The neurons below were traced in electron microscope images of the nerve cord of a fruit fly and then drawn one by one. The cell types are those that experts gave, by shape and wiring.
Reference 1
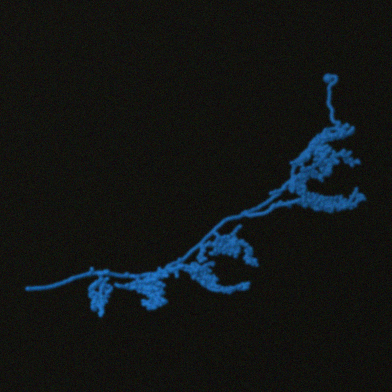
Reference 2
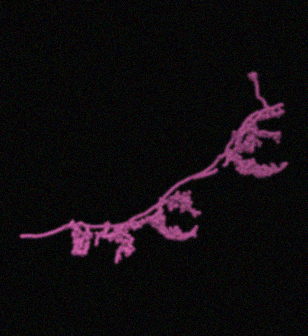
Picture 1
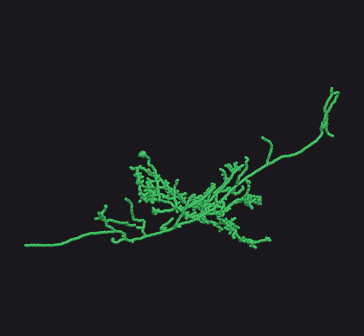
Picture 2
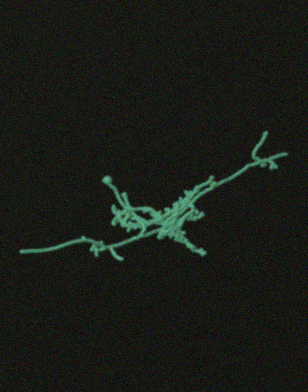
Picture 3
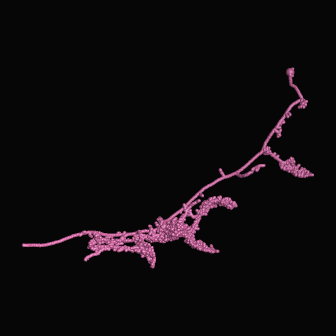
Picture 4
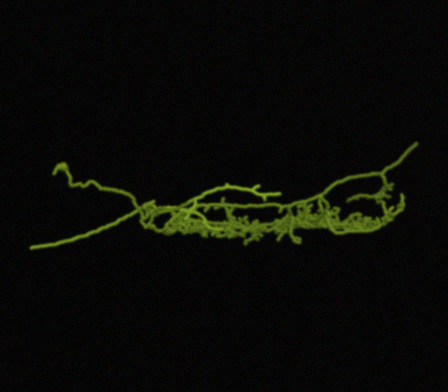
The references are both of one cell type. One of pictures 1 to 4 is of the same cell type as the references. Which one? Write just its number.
3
